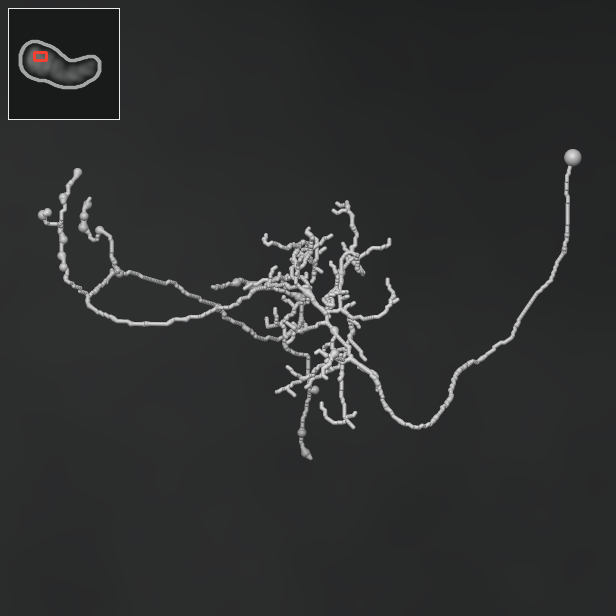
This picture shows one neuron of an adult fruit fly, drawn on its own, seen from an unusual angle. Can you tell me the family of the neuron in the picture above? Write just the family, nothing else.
class CX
